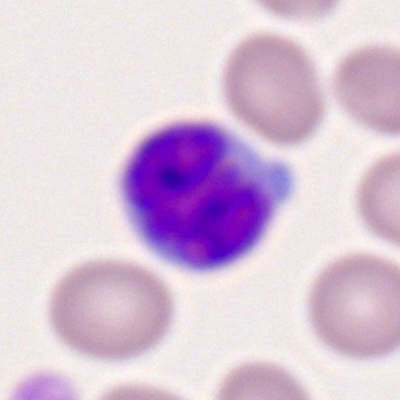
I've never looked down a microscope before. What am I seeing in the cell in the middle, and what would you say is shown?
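Nucleus fills most of the cell, staining deep, dense purple. Cytoplasm scant, pale blue, seen mainly on the right. Small pale blue rounded bulge projecting from the right edge. Lymphocyte.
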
